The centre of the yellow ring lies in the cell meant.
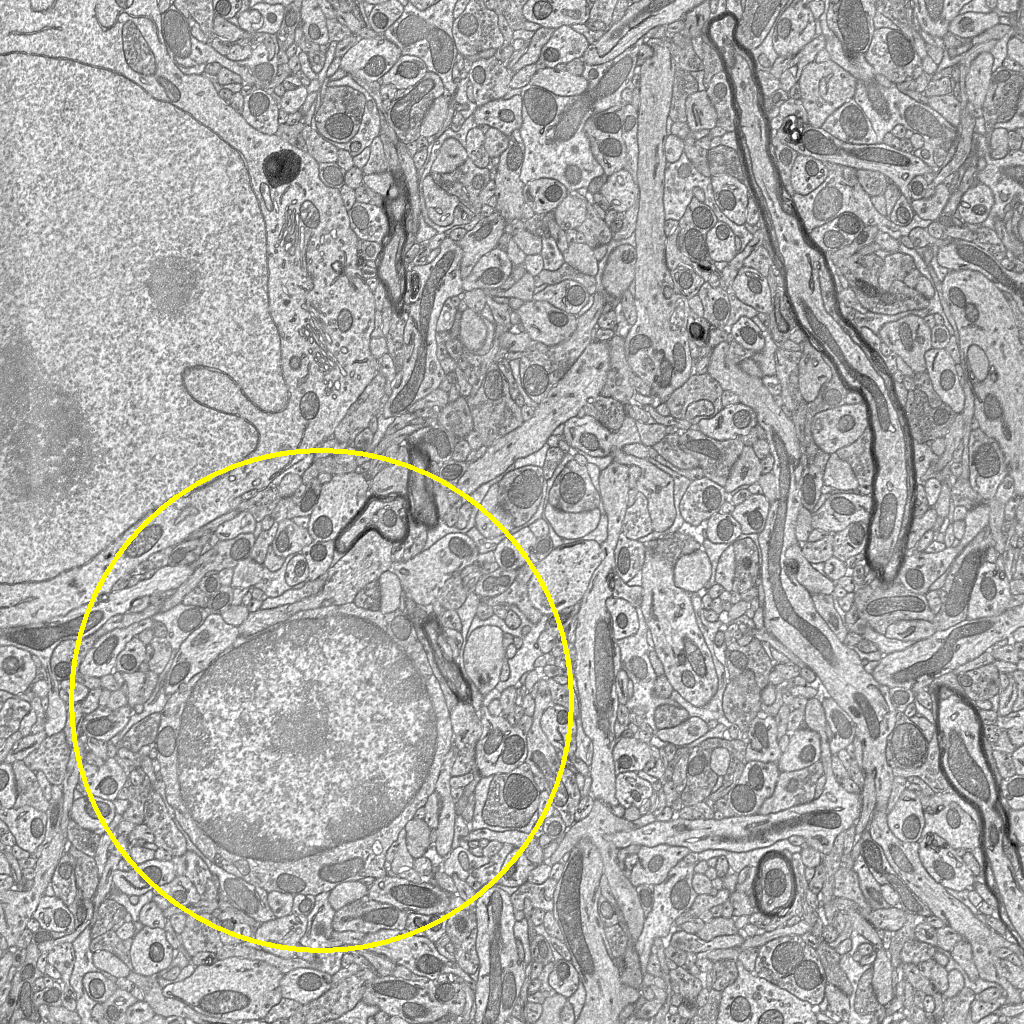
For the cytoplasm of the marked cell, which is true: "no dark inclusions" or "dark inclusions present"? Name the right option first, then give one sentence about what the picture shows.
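No dark inclusions. No dark dense bodies are seen in the cytoplasm around the nucleus.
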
